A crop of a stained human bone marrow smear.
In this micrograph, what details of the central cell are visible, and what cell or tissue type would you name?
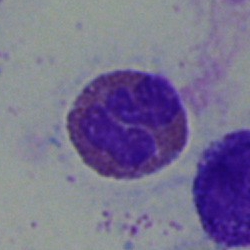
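You'll notice the edge is smooth and the outline round. Chromatin's dense and dark purple, and there are no nucleoli visible in the nucleus. There aren't any vacuoles in the cytoplasm either. That one's an eosinophil.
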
